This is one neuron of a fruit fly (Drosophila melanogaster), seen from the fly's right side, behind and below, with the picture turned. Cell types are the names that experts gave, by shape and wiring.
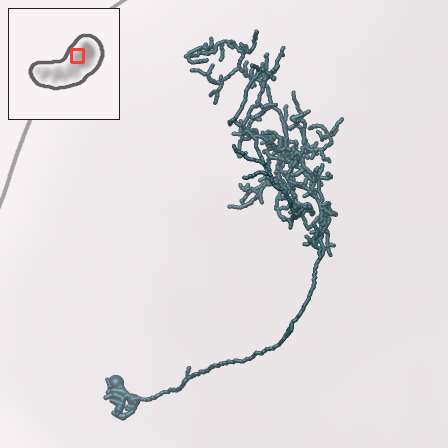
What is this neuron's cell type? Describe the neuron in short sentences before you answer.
The cell body can be seen at the lower left of the picture. The picture shows dozens of branch ends. It is a central-brain intrinsic neuron. It is of cell type SLP019.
